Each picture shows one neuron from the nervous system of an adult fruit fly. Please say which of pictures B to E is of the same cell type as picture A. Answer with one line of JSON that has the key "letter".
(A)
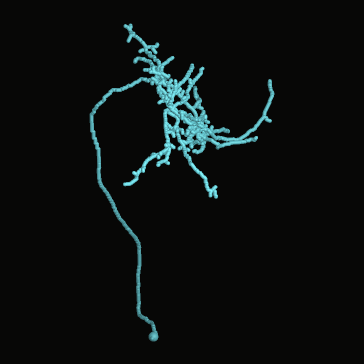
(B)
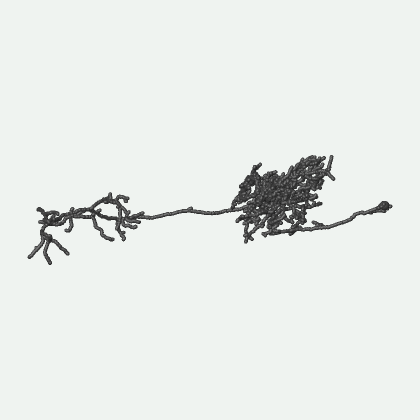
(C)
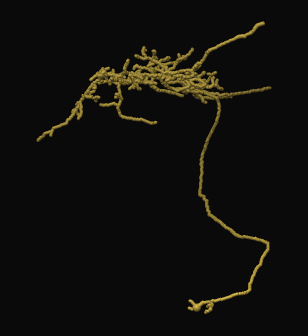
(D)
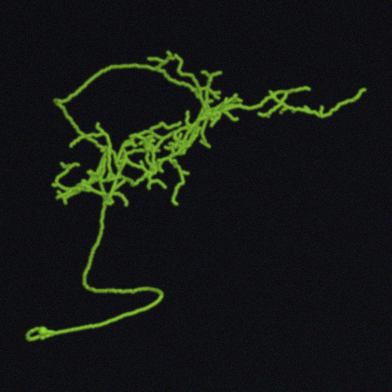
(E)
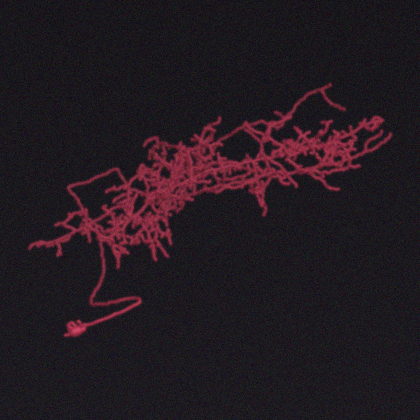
{"letter": "C"}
